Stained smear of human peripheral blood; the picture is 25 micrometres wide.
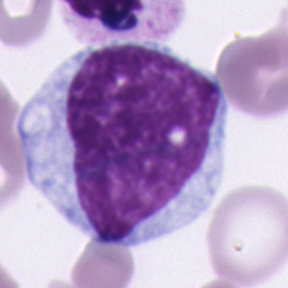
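Monocyte. Nucleus about 17 by 13 micrometres, filling most of the cell. Chromatin fine and lacy, not clumped. Cytoplasm pale greyish-blue, with one small pale rounded clear area at upper left.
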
